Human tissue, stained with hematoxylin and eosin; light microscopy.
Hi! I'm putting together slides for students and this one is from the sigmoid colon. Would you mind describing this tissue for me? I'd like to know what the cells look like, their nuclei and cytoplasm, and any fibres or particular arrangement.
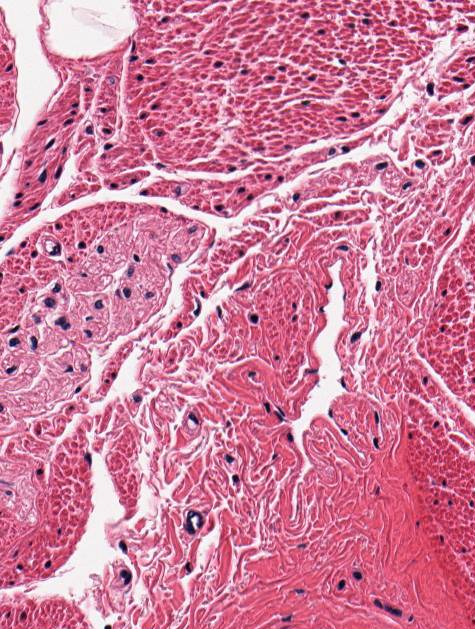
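First, plane: in the bundles at the upper left and top, the muscle cells are cut across into small rounded profiles. Second, nuclei: round, dark and central in the cross-cut cells at the left. Third, gaps: empty white spaces split the tissue along bundle borders, especially at the upper left and centre. Fourth, fat: none anywhere.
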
